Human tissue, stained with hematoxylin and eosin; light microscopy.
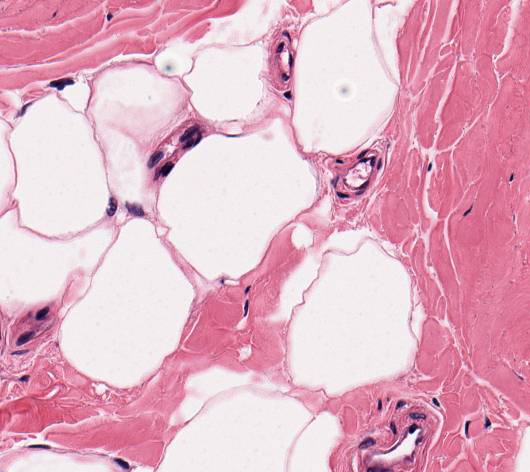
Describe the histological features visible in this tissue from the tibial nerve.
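Most of the left and centre is taken up by large, empty, polygonal fat cells. Each one is just a single big clear space with a thin membrane round it. Thin pink strands of connective tissue run between them, and you won't find any epithelium anywhere in the field.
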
